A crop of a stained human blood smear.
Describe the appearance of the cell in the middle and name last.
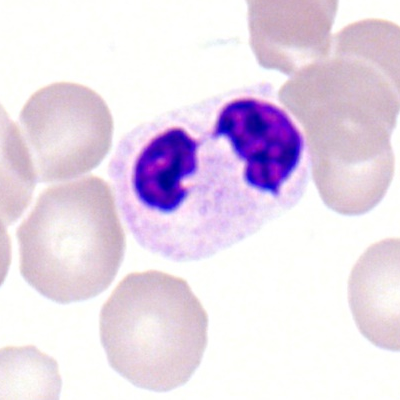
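The nucleus forms two separate lobes, one on the left and one on the right, with the right lobe the larger of the two. Abundant pale pink-lilac cytoplasm holds fine, small lilac granules scattered evenly throughout. The cell is a segmented neutrophil.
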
